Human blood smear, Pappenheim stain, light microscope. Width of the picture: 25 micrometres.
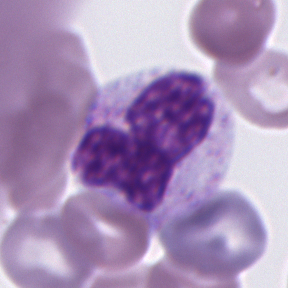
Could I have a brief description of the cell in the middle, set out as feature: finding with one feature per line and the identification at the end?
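Outline: roughly round, smooth edge, as far as I can tell
Chromatin: dark purple, coarsely clumped, paler patches in between
Cytoplasm: pale greyish-lilac, I'd call it
Widest rim: on the right side
Name: segmented neutrophil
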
